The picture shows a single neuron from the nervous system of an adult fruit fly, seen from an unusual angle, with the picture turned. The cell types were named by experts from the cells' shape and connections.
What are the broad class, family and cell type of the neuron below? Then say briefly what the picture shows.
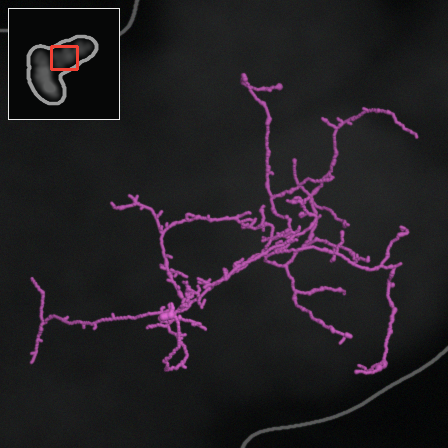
Its broad class is nerve-cord intrinsic neuron. The family is hemilineage 12A. Its cell type is IN12A042. Dozens of branch ends can be seen. As drawn here it is wider than it is tall.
